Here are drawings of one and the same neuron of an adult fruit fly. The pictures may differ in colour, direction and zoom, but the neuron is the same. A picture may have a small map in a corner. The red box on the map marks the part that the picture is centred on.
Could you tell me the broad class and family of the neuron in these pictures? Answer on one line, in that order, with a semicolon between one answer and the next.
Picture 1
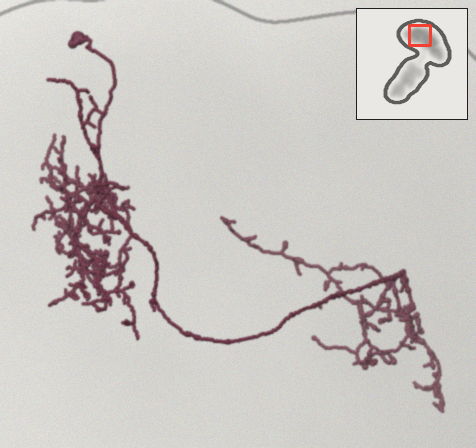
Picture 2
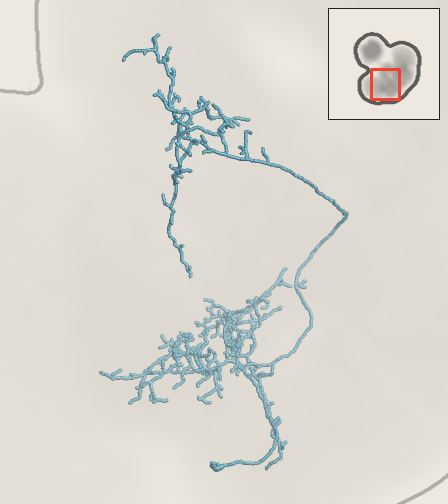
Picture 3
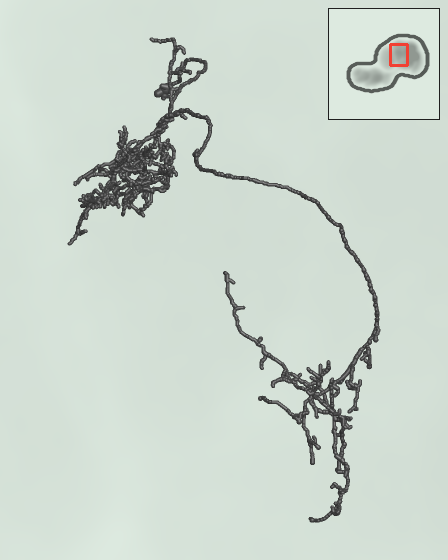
central-brain intrinsic neuron; hemilineage VLPd1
